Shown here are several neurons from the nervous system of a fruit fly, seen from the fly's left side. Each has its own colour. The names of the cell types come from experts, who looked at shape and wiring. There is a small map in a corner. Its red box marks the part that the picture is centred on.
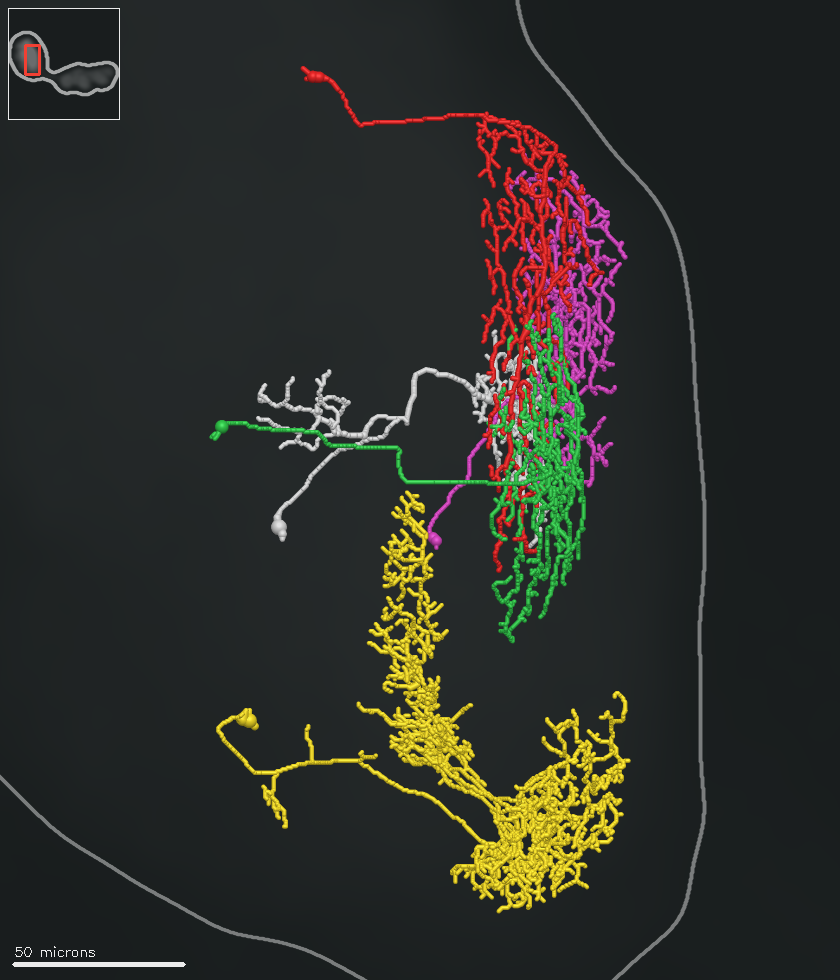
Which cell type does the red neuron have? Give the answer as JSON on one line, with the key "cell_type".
{"cell_type": "Li28"}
